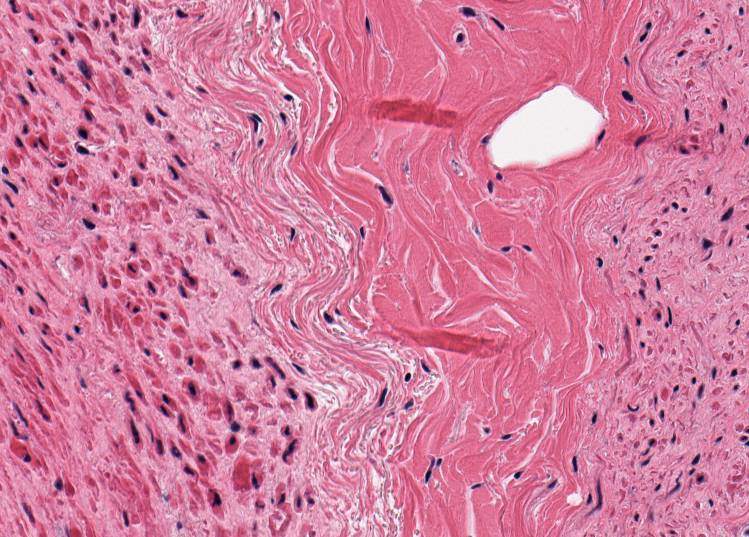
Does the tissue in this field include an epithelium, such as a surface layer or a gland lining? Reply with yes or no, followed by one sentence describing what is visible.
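No. No epithelium is present anywhere in the field.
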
